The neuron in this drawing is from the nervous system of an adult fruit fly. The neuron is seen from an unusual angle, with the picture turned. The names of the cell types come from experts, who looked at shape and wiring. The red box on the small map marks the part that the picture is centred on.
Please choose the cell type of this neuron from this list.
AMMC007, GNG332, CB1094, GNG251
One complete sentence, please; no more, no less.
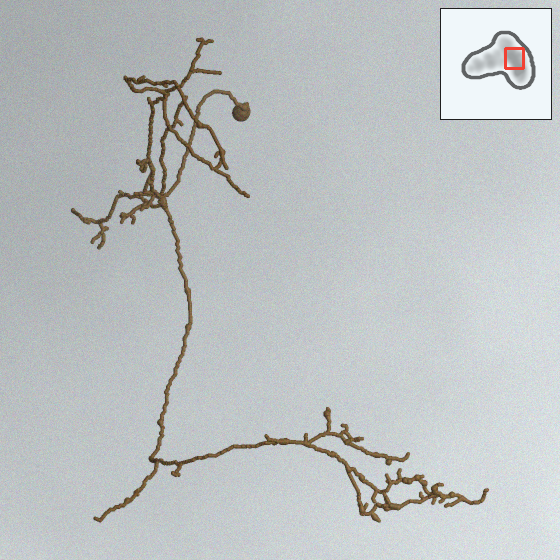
This neuron is typed as AMMC007.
